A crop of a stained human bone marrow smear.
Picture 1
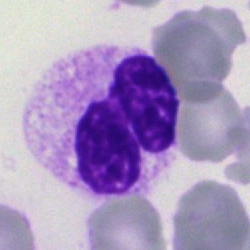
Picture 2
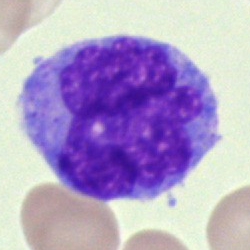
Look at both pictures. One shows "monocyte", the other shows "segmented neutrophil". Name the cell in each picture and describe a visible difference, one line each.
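Picture 1 – segmented neutrophil. The cytoplasm is abundant and extends well to the left of the nucleus.
Picture 2 – monocyte. The nucleus fills most of the cell.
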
